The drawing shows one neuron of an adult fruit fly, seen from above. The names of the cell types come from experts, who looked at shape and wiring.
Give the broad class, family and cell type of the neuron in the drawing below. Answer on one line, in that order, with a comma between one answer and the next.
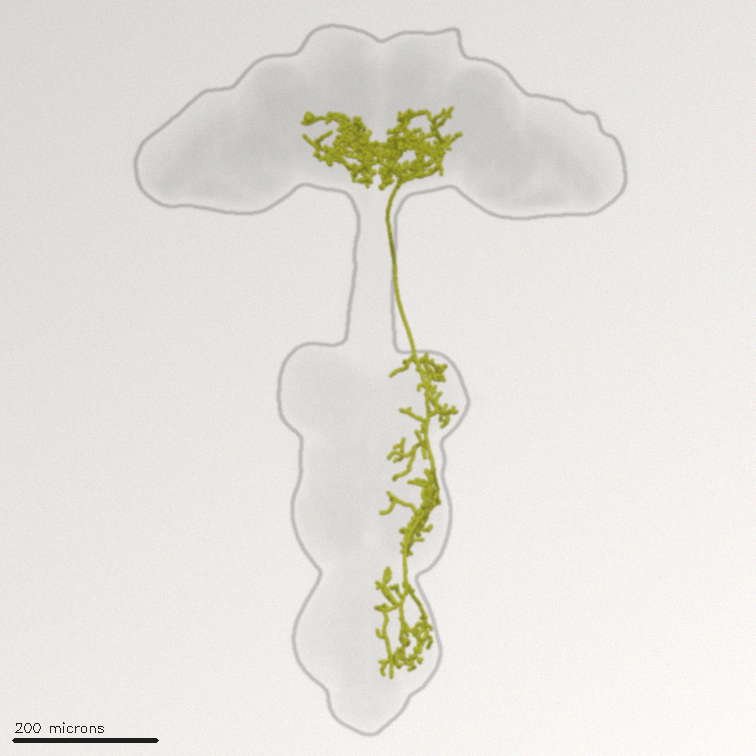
descending neuron, DNge, DNge049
